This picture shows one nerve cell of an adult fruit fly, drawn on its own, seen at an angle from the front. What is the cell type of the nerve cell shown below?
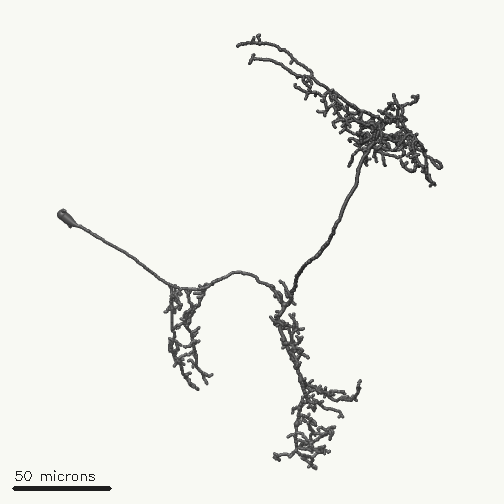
mAL_m9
